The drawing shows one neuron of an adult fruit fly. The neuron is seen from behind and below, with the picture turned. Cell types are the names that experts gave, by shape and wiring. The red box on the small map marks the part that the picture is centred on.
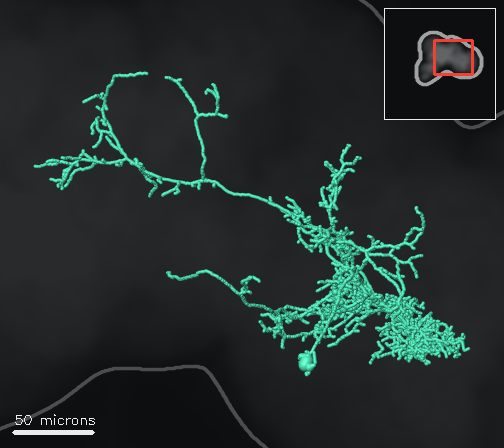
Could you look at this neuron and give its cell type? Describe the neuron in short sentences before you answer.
Its cell body lies at the bottom of the picture. By the scale bar it is about 300 microns wide in this view. Dozens of branch ends can be seen. Its broad class is central-brain intrinsic neuron. Its cell type is AOTU100m.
